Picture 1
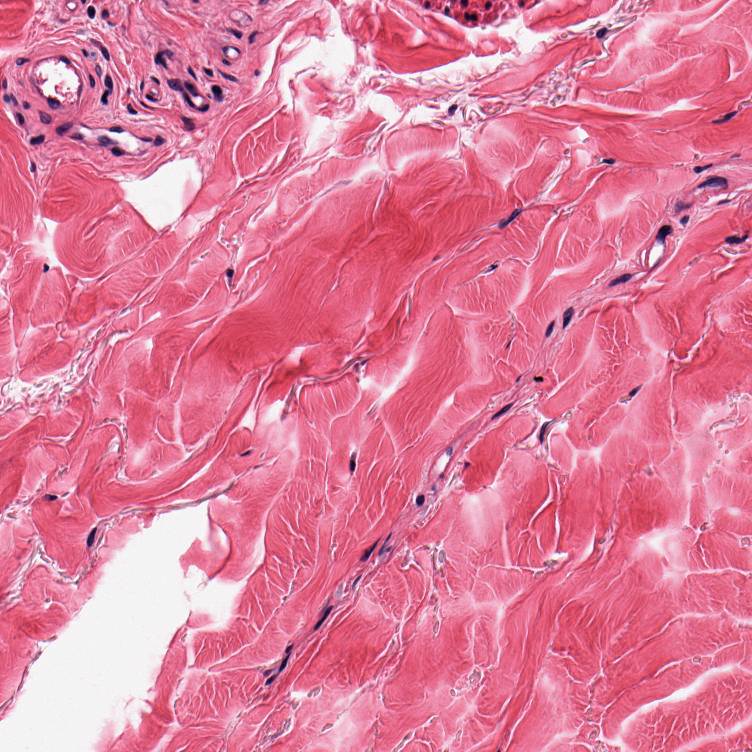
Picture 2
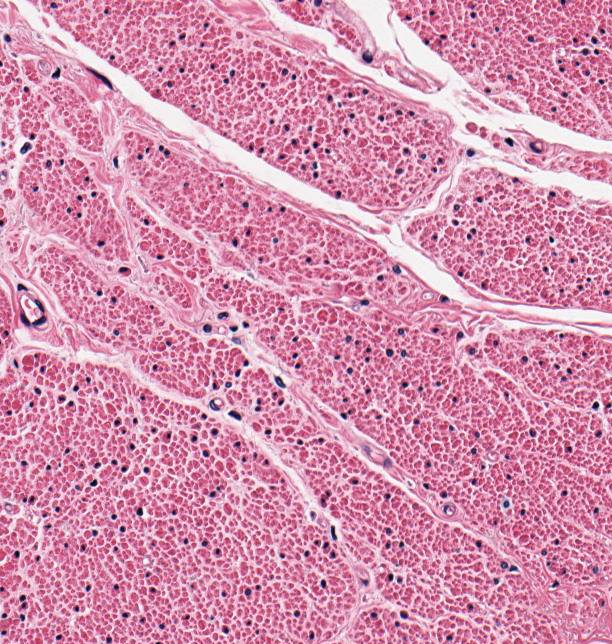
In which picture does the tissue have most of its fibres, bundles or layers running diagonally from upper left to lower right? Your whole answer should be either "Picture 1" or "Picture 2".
Picture 2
